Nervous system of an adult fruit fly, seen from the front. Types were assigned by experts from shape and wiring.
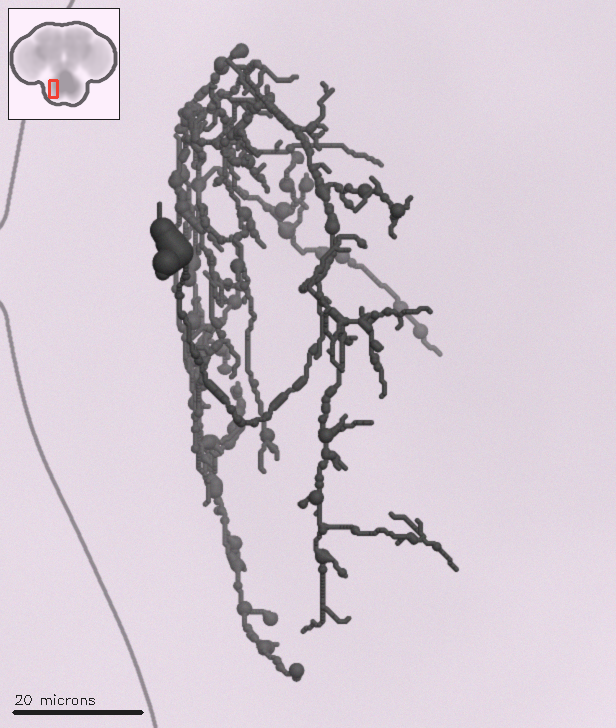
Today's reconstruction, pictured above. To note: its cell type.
IN08A022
